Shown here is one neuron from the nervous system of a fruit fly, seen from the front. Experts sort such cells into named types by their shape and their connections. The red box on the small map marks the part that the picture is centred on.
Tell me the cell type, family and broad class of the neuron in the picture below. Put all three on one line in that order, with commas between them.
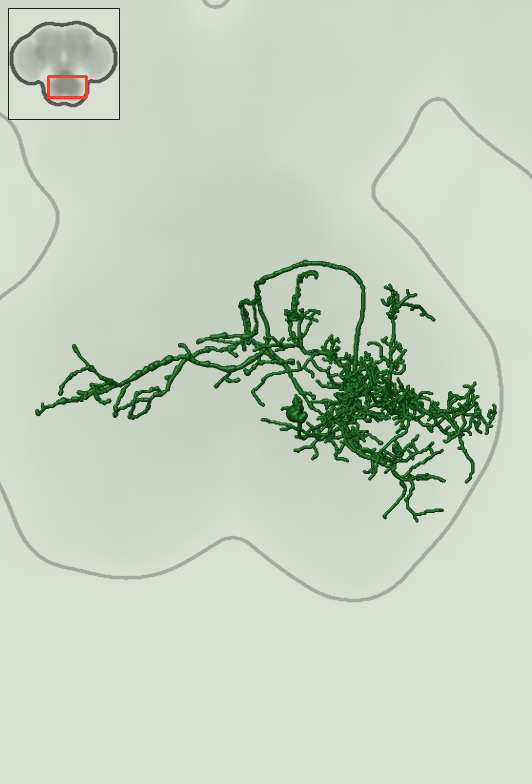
IN07B007, hemilineage 07B, nerve-cord intrinsic neuron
